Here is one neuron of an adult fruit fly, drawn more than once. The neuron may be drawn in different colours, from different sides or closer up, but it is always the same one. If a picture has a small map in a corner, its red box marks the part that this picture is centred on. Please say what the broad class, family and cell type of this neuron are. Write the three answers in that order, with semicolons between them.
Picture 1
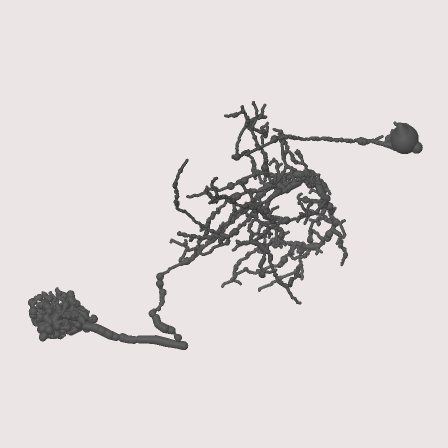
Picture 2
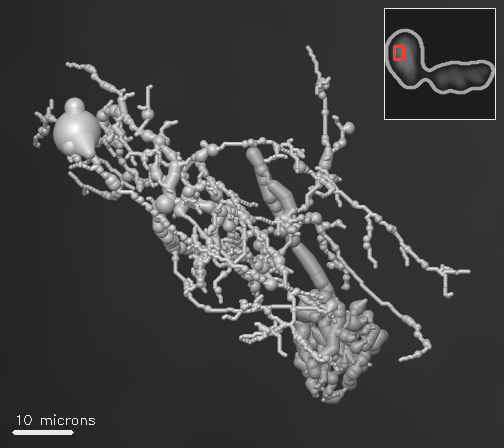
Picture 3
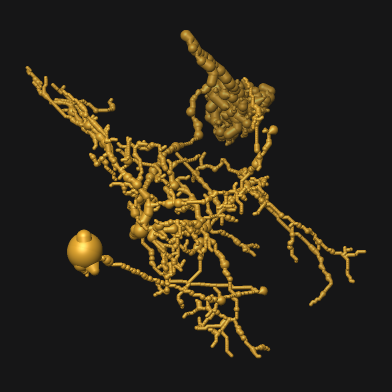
central-brain intrinsic neuron; class CX; LNO1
